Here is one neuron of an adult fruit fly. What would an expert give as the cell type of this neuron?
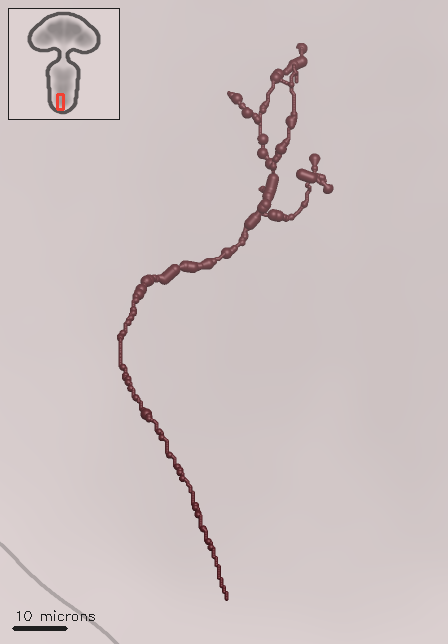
SNxx04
